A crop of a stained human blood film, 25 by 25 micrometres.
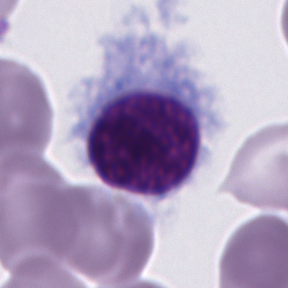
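Hairy cell: the edge of its cytoplasm appears frayed into fine hair-like projections, yet I see no distinct granules within. Chromatin looks dense and dark purple, and no nucleoli can be seen in the nucleus.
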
